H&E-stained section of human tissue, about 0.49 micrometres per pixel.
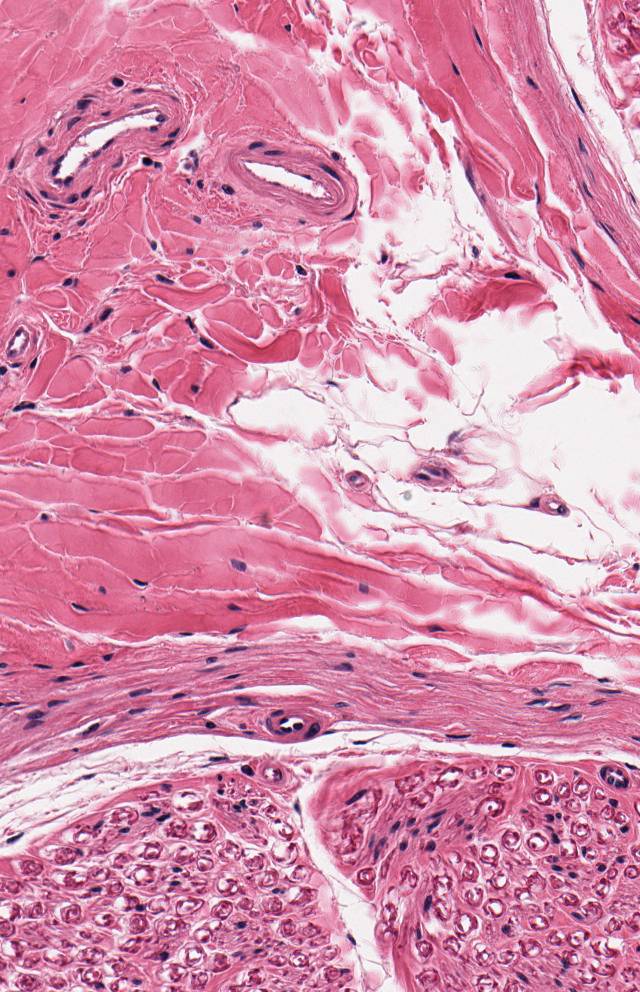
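Tibial nerve in H&E. The lower field is peripheral nerve fascicles cut across, each fibre a small round profile with a pink central dot inside a pale ring. Above them runs a horizontal band of wavy fibrous tissue with elongated dark nuclei, and two small thick-walled vessels with slit-like lumens sit at top left.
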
